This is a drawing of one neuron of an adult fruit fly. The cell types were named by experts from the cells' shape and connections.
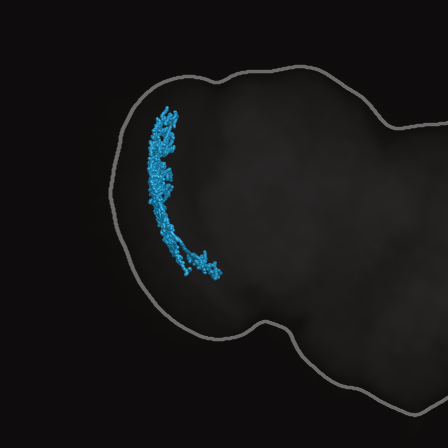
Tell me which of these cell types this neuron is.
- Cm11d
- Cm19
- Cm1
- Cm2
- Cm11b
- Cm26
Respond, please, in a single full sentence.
To this neuron applies the cell type name Cm26.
